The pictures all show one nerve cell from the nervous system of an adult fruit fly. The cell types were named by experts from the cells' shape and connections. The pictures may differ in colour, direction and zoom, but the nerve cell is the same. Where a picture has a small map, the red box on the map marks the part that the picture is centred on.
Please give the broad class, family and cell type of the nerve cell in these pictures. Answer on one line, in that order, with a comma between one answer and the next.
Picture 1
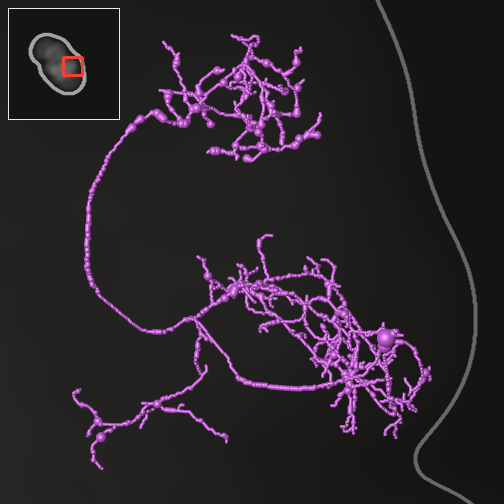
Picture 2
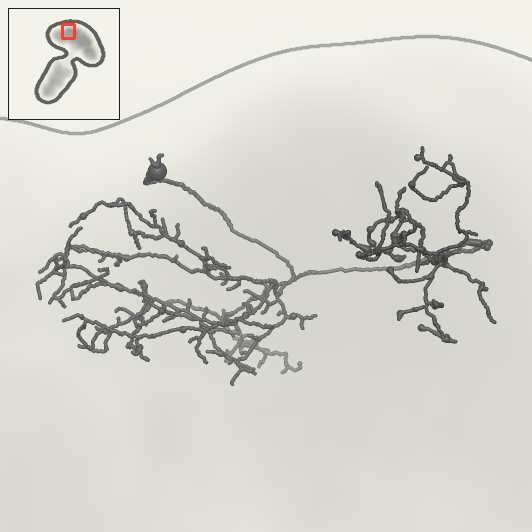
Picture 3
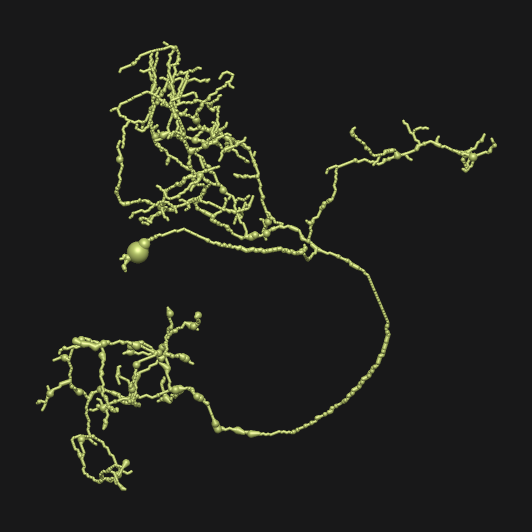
central-brain intrinsic neuron, hemilineage SLPal1, LHAD1f1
